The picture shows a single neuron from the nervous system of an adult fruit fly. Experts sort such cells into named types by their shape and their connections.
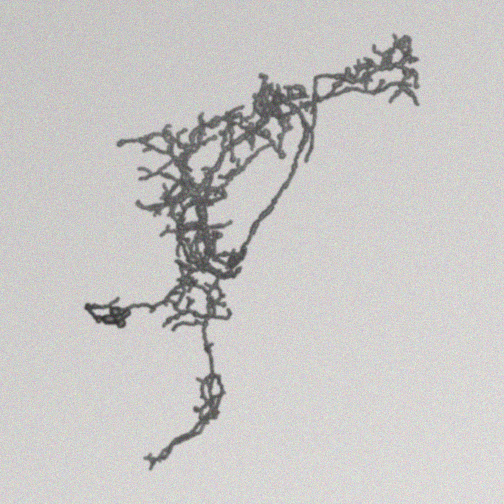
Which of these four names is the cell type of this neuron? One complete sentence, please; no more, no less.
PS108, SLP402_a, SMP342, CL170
A cell of type PS108 is what this neuron is.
